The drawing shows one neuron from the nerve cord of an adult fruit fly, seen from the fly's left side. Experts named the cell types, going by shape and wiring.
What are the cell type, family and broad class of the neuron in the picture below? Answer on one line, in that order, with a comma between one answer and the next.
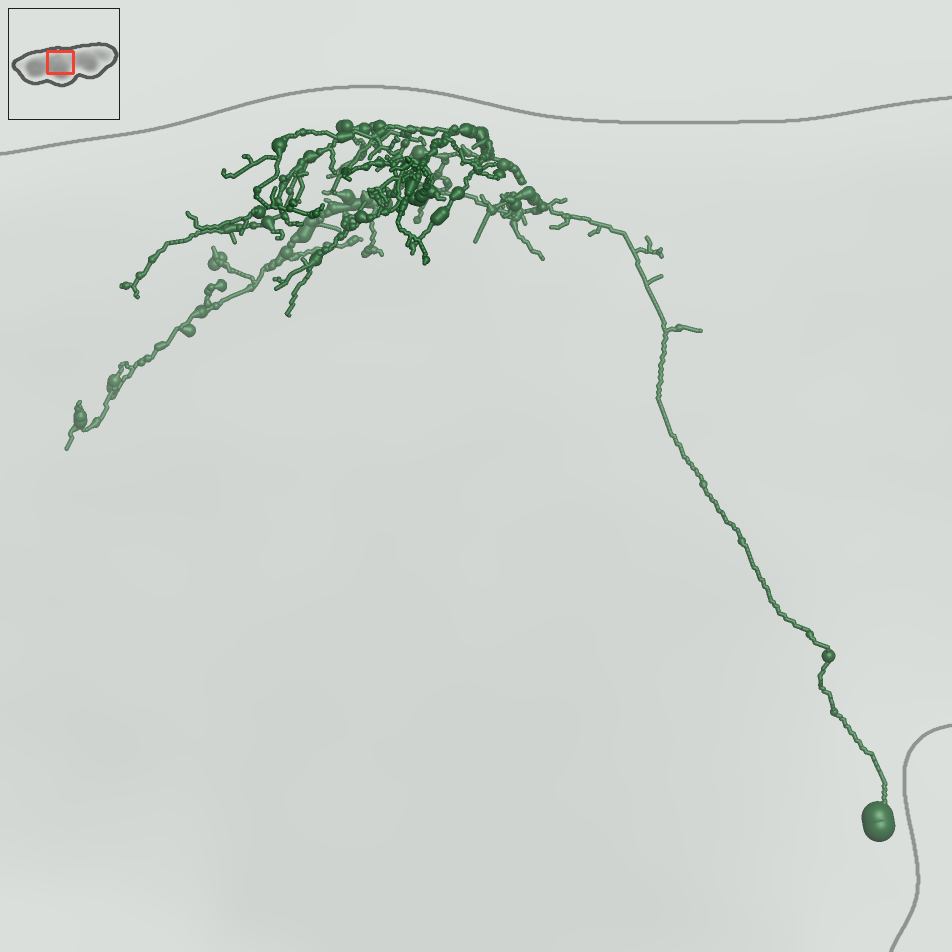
IN03B074, hemilineage 03B, nerve-cord intrinsic neuron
